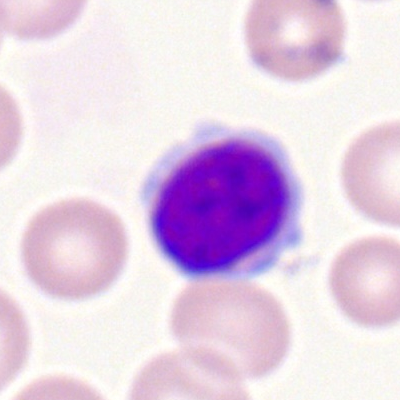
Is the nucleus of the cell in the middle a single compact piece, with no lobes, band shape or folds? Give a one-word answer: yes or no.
Yes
